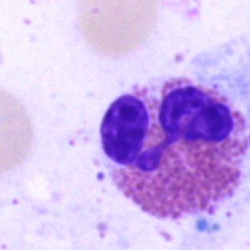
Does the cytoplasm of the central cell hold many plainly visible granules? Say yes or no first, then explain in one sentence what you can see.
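Yes. The cytoplasm is packed with coarse reddish-pink granules.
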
